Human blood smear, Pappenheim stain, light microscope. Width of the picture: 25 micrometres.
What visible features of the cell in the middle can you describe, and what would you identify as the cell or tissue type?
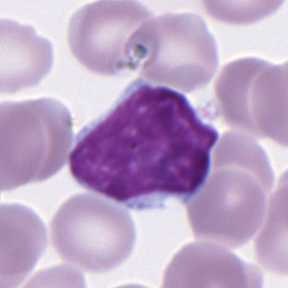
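Angular and irregular rather than round, the outline measures about 13 by 11 micrometres. The nucleus measures about 13 by 10 micrometres; its chromatin stains deep purple and appears dense. Cytoplasm is visible only as a thin pale greyish-blue rim, widest along the lower edge. The cell is a typical lymphocyte.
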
